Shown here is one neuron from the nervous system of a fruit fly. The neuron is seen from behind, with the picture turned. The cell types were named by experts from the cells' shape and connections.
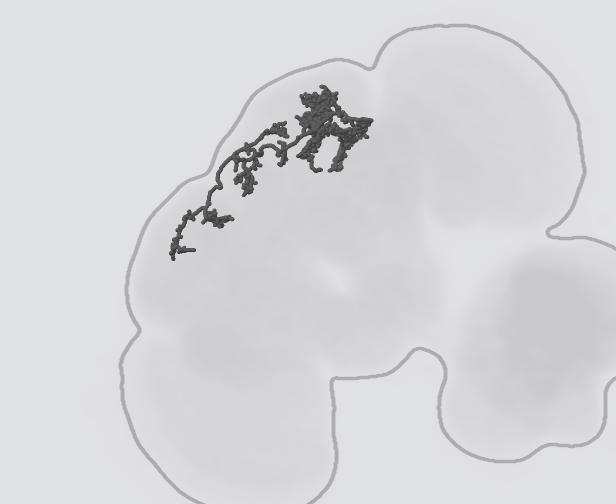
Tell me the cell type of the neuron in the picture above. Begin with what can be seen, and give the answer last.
As drawn here it is about as wide as it is tall. Its broad class is central-brain intrinsic neuron. It is of cell type AVLP032.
